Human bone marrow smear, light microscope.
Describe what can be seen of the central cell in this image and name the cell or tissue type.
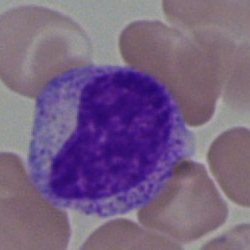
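First, the outline: round and smooth. The nucleus is indented on its left side, which gives it a kidney shape, and it lies toward the right, so a wider band of cytoplasm remains on the left. I don't see any nucleoli in it. So this is a metamyelocyte.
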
